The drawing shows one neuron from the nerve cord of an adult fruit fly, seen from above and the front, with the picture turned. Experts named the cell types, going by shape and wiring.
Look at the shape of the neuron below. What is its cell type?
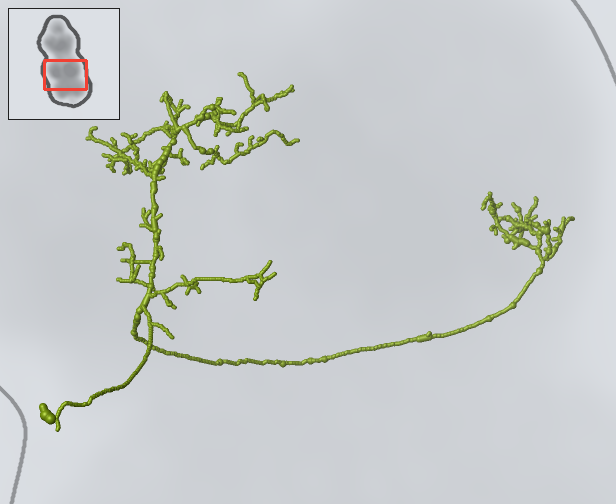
IN01A073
